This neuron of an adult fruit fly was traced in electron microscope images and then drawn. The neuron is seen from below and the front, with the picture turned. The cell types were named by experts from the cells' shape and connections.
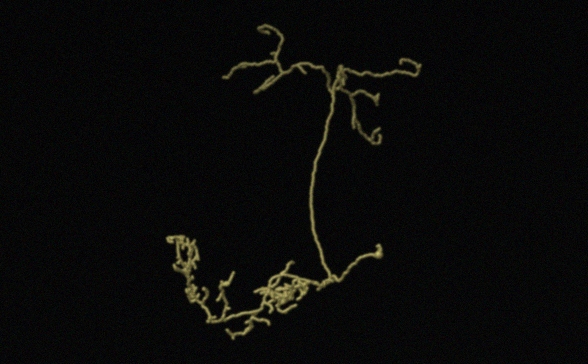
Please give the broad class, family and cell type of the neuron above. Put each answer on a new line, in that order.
central-brain intrinsic neuron
hemilineage FLAa2
PRW008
